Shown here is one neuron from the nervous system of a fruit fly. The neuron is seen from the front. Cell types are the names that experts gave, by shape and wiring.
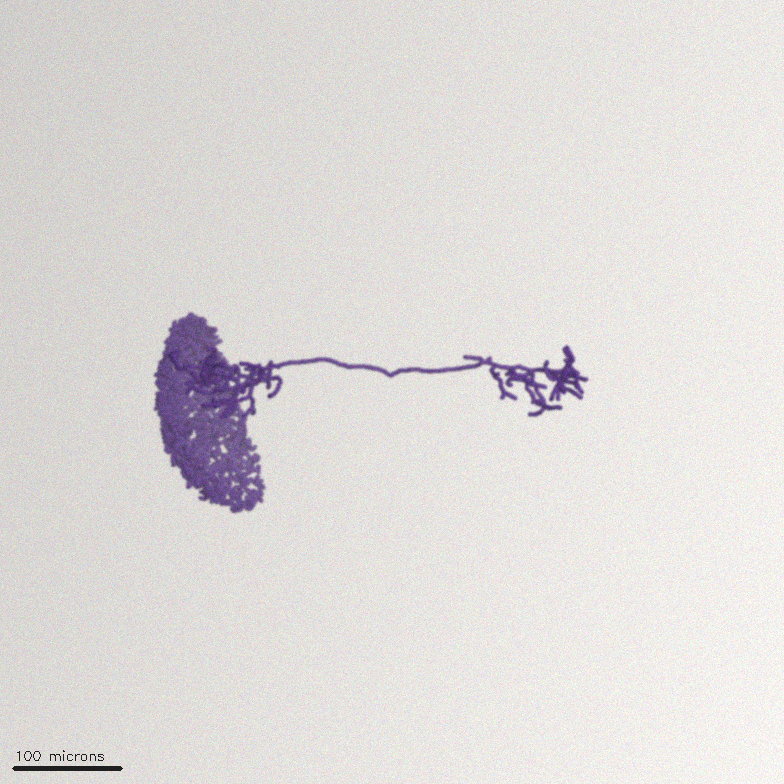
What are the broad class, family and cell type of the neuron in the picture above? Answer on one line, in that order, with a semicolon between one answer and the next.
visual projection neuron; hemilineage VLPl2_lateral; LT61b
